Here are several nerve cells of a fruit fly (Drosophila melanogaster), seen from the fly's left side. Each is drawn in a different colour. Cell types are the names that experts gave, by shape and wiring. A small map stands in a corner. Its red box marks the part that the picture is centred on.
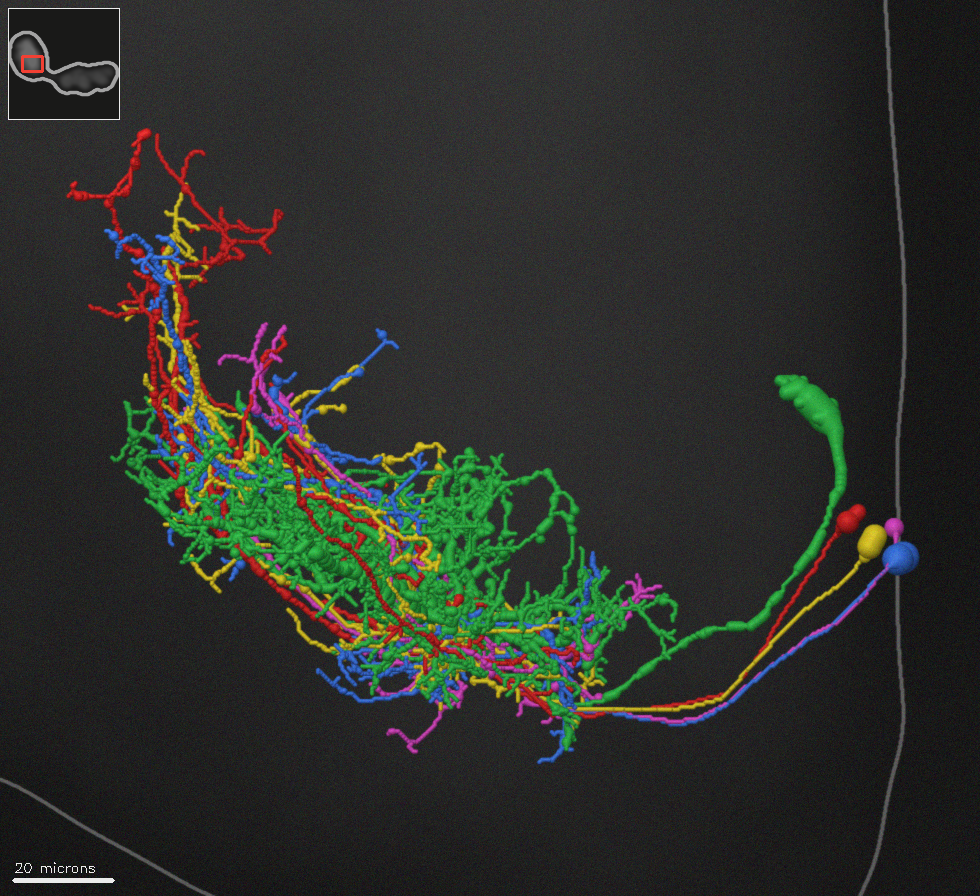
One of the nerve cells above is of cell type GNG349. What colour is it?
blue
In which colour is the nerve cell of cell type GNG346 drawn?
magenta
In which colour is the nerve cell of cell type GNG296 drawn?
red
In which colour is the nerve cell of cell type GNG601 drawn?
yellow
